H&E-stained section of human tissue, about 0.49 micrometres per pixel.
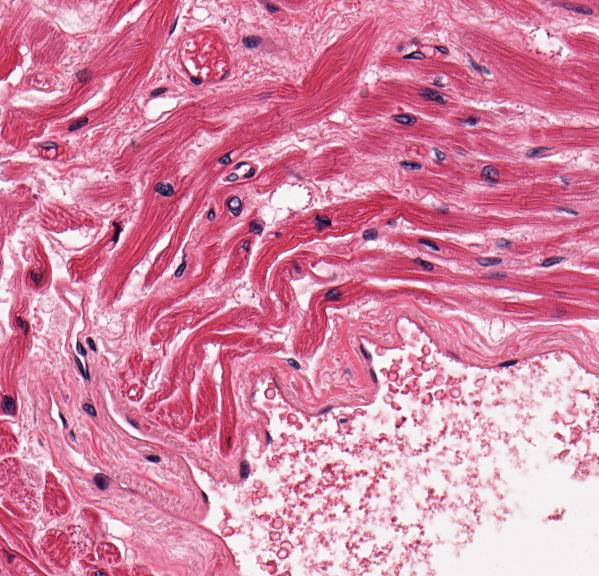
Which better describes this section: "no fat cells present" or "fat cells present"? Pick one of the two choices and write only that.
No fat cells present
